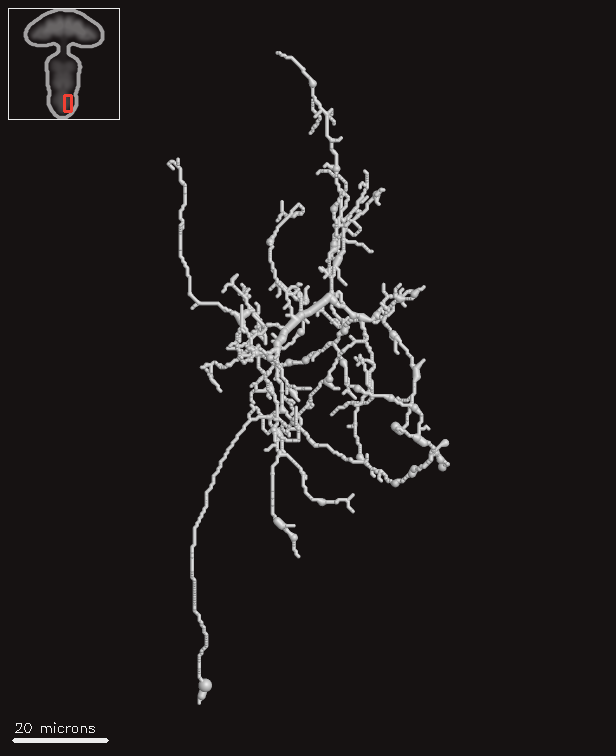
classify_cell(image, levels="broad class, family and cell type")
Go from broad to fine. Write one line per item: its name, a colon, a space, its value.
broad class: nerve-cord intrinsic neuron
family: hemilineage 20A.22A
cell type: IN20A.22A067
